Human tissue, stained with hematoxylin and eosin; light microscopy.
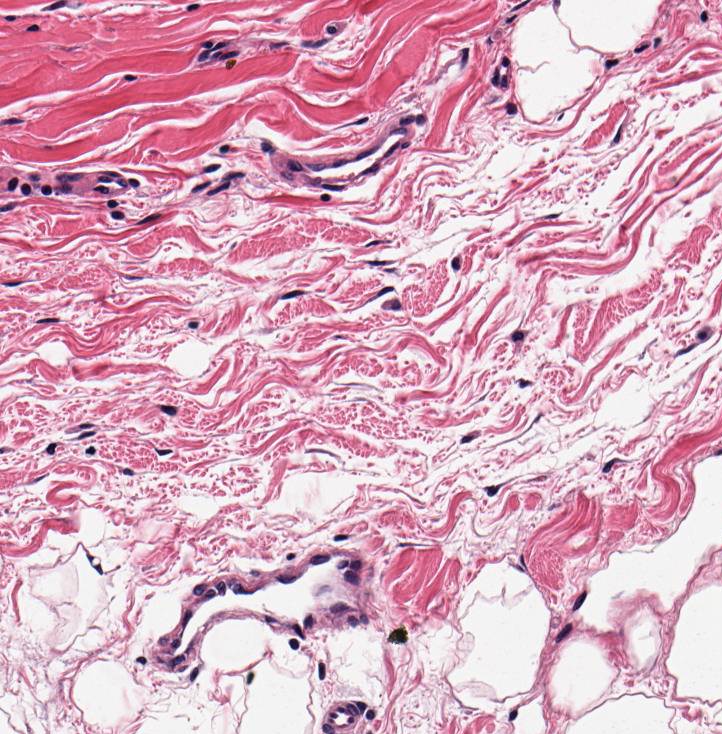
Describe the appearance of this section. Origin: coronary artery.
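Mid-field: collagen bundles separated by numerous white clefts. Bottom and right edges: adipocytes as large empty rounded spaces with thin pink borders. No epithelial surface lining anywhere.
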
